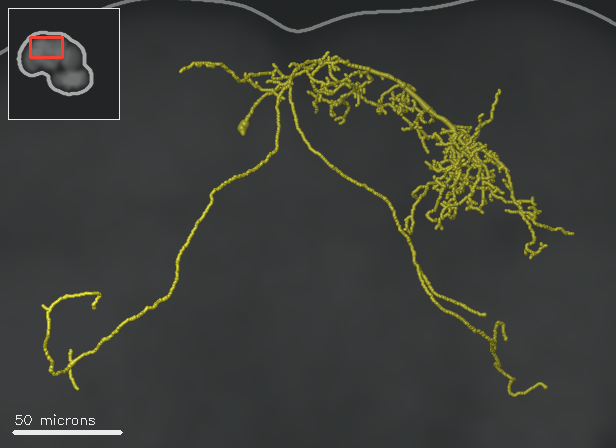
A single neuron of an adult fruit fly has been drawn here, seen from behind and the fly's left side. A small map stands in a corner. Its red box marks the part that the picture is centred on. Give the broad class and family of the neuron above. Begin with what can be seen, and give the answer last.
Its cell body lies at the top of the picture. By the scale bar it is about 250 microns wide in this view. Dozens of branch ends can be seen. Its broad class is central-brain intrinsic neuron. Its family is hemilineage SMPad1.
